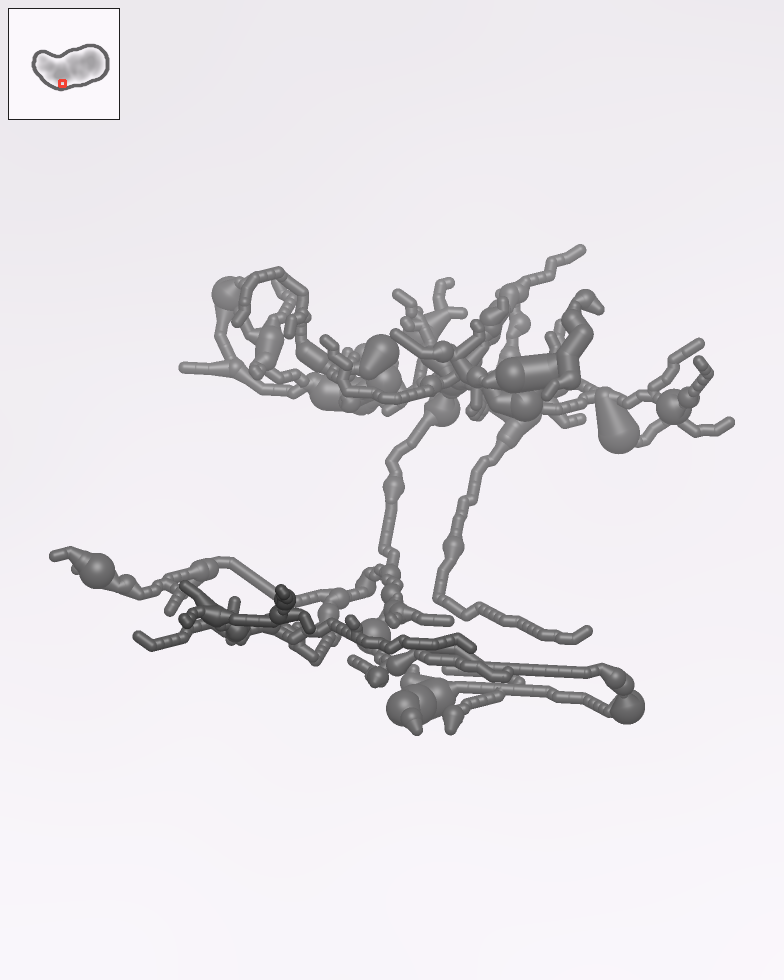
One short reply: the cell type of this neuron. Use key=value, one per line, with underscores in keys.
cell_type=Dm10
